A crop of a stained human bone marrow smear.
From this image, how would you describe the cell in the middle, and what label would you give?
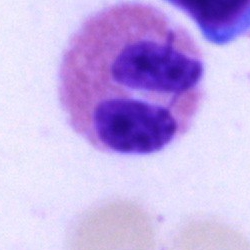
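The nucleus there has two lobes, one above the other, with a thin strand joining them on the right side. Its chromatin's dark purple and dense, and small pinkish granules fill the cytoplasm. That one's an eosinophil.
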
